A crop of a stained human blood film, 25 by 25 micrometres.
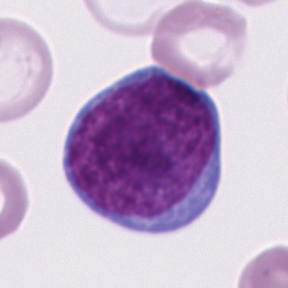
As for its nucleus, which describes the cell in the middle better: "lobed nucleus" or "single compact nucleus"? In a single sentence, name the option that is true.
The nucleus is one round, oval or kidney-shaped compact mass, not lobed or folded.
